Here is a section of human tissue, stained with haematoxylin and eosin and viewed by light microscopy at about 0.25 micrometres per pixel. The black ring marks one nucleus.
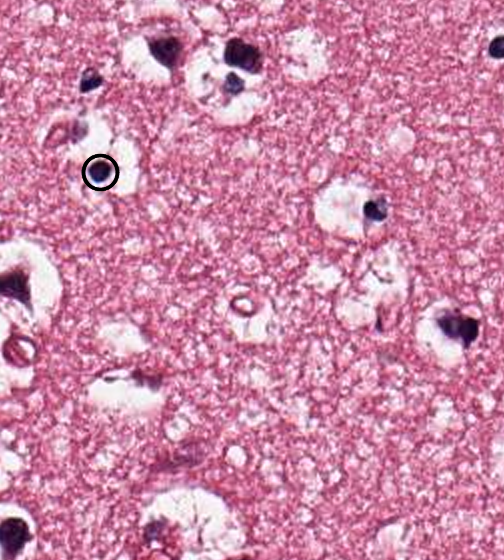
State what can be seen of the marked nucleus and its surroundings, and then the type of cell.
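The nucleus is small, round and evenly, densely dark, smaller and darker than most other nuclei in the field. No stained cytoplasm can be made out around the nucleus; it sits inside a clear, unstained space. It lies just below and to the right of a larger cell with purplish cytoplasm, and that cell borders the same clear space. The surrounding tissue is a pink, finely fibrillar background dotted with small clear holes. The marked nucleus belongs to an oligodendrocyte.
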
